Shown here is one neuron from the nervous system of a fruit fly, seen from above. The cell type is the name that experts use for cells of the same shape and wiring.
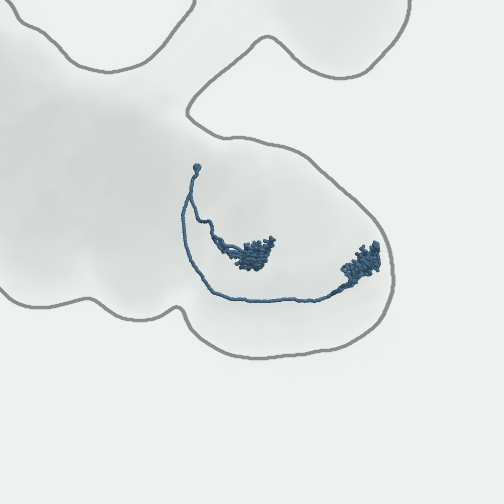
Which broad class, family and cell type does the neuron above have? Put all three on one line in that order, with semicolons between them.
optic-lobe intrinsic neuron; MeLo; MeLo13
